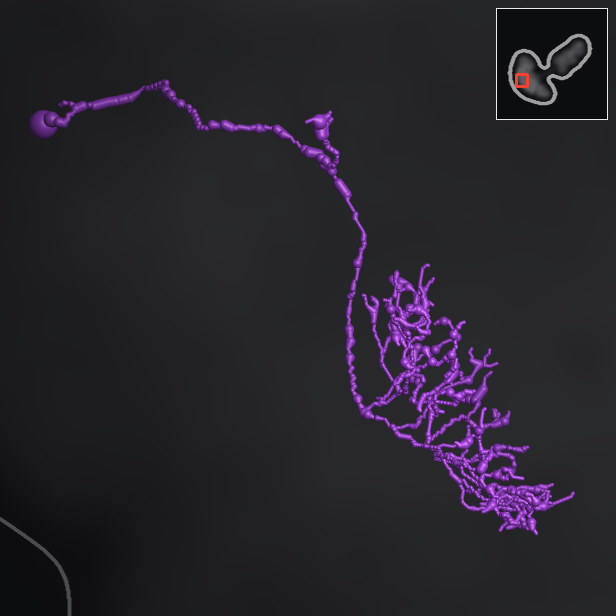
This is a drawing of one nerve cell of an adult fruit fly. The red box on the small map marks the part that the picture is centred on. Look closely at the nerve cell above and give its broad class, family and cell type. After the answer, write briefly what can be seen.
This is a central-brain intrinsic neuron. The family is hemilineage EBa1. The cell type is ER2_a. It is in the brain and does not reach the nerve cord. The cell body is at the upper left of the picture. Dozens of branch ends can be seen.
